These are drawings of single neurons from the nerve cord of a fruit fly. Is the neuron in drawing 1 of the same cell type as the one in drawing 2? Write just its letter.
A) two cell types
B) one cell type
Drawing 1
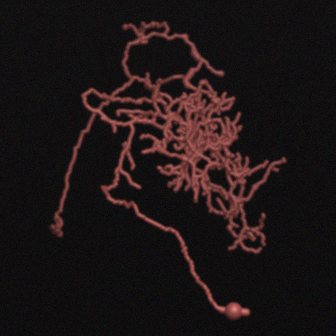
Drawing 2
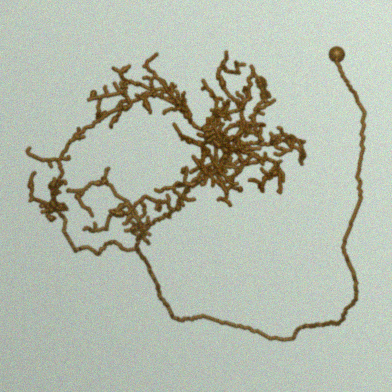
A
